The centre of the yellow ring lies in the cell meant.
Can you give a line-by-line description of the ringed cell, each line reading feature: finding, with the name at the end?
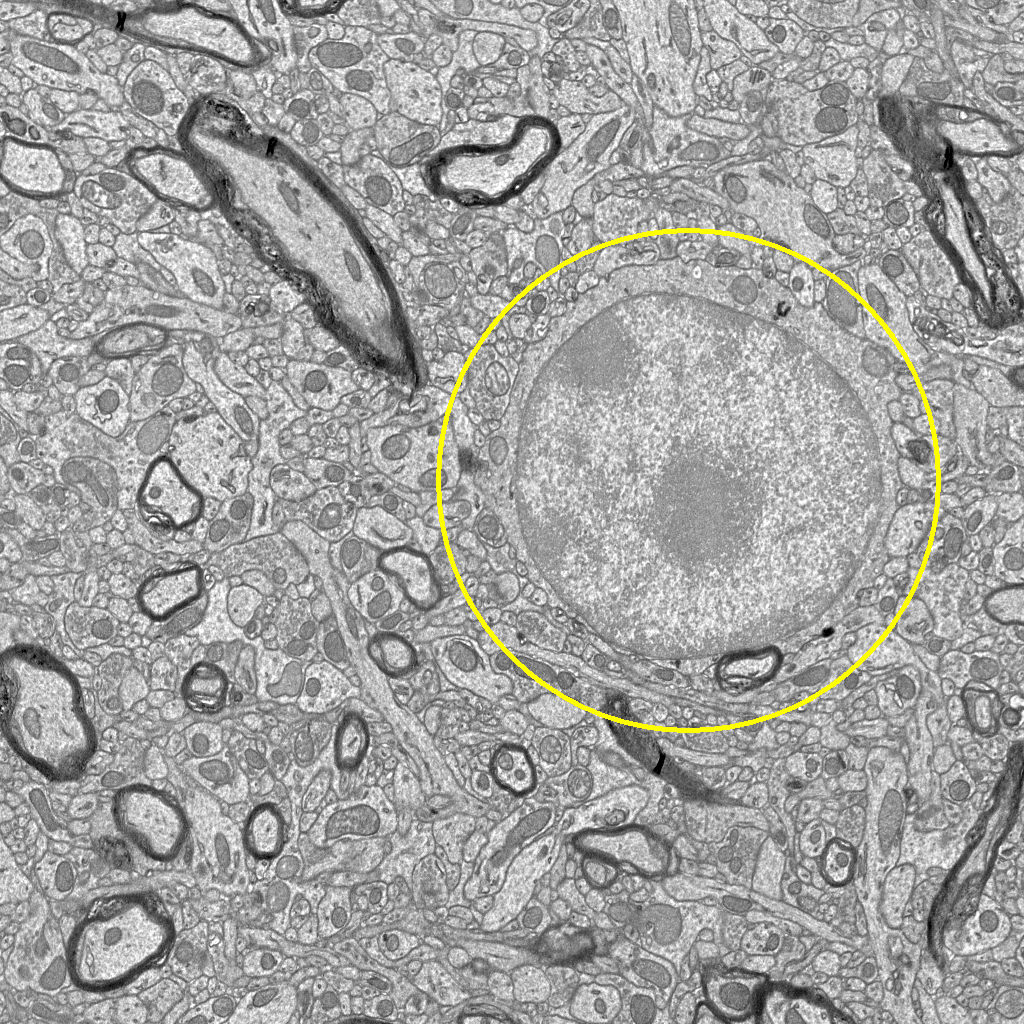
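Size: large, round to oval, filling most of the cell body
Outline: runs smoothly, no deep infoldings
Nucleoplasm: pale, finely granular, broad blurry darker patches, largest near centre
Dot: one small black dot, lower right, just outside the nucleus
So: oligodendrocyte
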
